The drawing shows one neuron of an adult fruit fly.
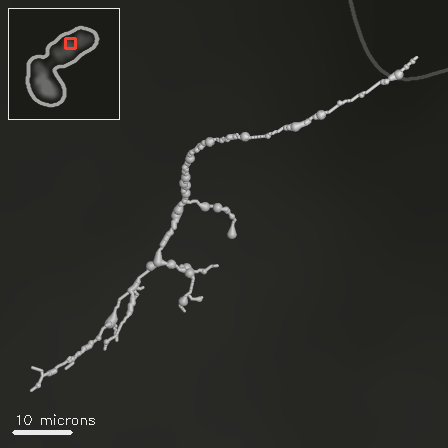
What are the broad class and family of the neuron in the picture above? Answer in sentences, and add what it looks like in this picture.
This is a sensory neuron entering the nerve cord. The name of its family is class mechanosensory tactile. The drawing shows no cell body. By the scale bar it is about 70 microns wide in this view.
